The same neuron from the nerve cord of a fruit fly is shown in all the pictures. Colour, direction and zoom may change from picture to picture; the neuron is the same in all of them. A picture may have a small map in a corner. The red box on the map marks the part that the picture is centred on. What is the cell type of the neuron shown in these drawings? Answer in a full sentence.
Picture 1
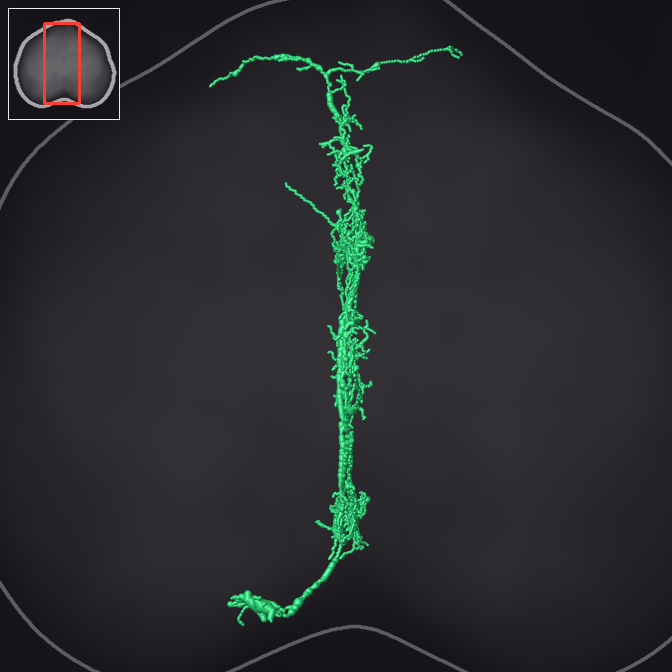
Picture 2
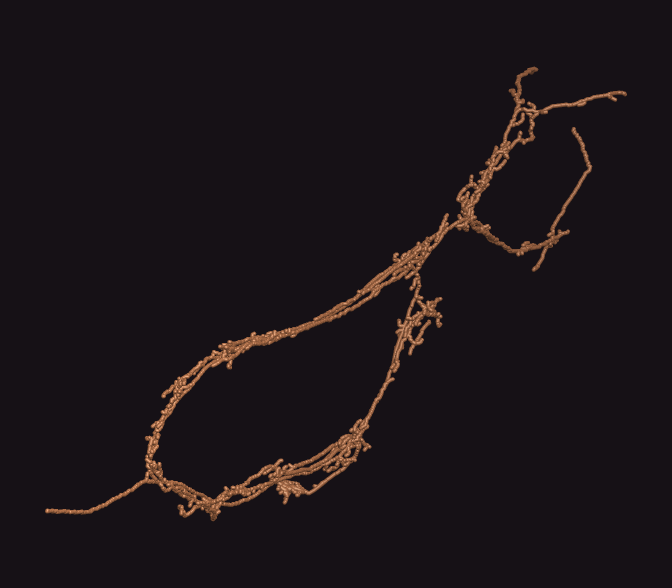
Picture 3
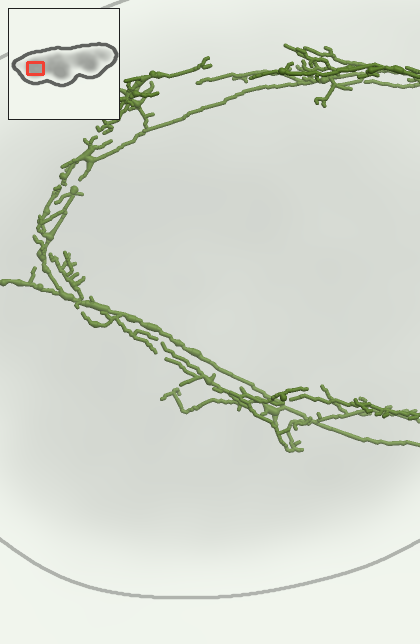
The cell type is SNxx31.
